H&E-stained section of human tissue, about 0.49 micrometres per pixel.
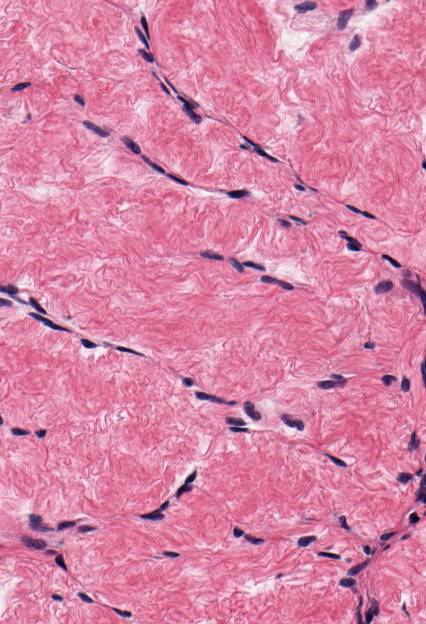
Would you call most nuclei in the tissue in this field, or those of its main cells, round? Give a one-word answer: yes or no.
No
